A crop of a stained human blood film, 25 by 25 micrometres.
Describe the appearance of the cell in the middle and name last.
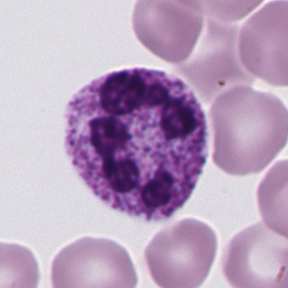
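Start with the nucleus: it is split into several separate lobes, and they lie around the edge of the cell, leaving the centre to granular cytoplasm. Numerous dark purple granules fill that cytoplasm, which is pale lilac between them. The cell measures about 13 micrometres across. This is a segmented neutrophil.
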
